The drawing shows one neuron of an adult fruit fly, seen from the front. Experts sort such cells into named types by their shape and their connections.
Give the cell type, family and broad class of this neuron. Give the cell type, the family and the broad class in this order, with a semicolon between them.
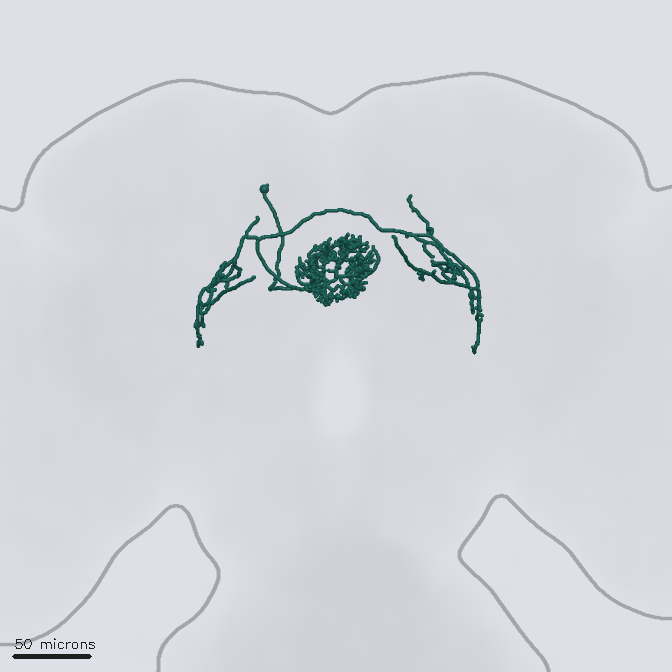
ExR7; class CX; central-brain intrinsic neuron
